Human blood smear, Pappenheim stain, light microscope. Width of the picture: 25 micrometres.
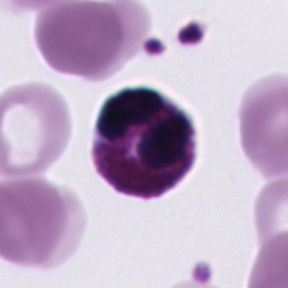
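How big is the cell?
About 10 micrometres across.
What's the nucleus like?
Two lobes of dense, dark purple chromatin, one at the upper left and one at the right.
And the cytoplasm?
Packed with reddish-purple granules, and showing most broadly in the lower half of the cell.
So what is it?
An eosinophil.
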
